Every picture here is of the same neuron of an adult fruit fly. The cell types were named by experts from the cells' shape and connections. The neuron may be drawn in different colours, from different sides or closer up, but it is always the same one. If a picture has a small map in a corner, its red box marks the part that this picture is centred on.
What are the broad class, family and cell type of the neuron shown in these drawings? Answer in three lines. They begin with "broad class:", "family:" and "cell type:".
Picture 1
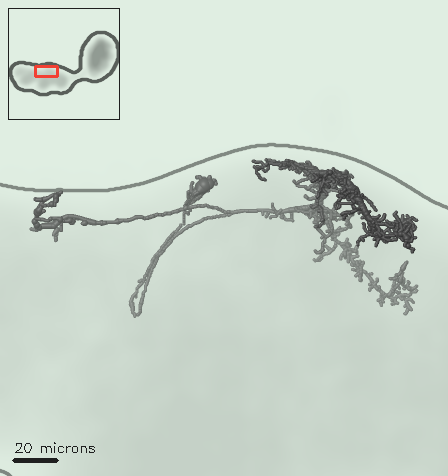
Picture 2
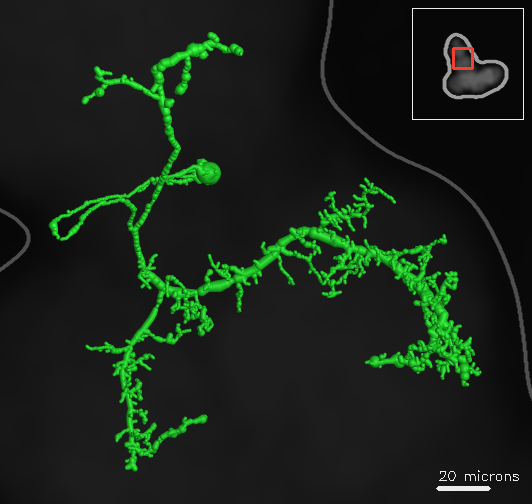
broad class: nerve-cord intrinsic neuron
family: hemilineage 11B
cell type: IN11B001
